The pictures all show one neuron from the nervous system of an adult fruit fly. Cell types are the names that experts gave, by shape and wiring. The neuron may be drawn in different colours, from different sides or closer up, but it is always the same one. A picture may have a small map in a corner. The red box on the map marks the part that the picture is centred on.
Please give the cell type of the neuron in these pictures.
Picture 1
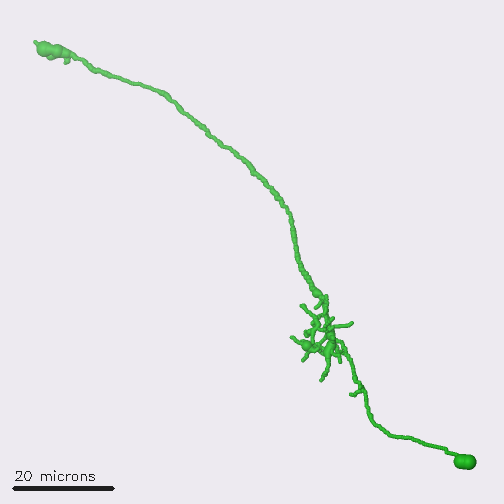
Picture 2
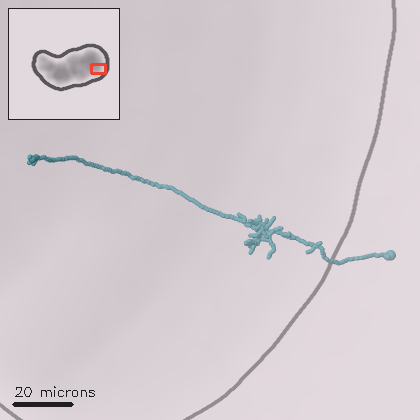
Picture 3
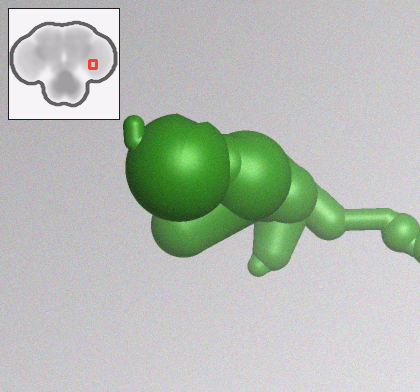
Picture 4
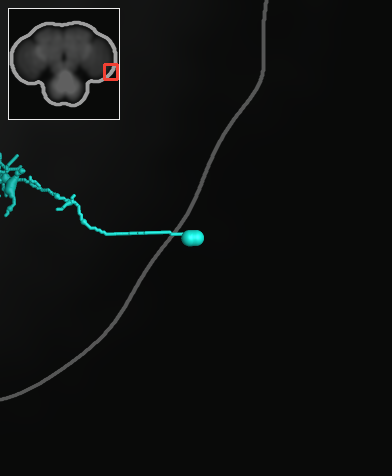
Tm9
